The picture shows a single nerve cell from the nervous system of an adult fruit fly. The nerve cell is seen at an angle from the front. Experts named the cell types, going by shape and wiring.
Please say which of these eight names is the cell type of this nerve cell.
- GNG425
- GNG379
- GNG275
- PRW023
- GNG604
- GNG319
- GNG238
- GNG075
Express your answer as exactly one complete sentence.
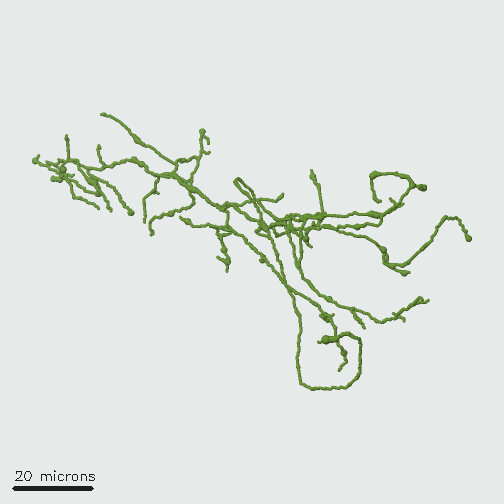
The cell type GNG275 is the type of this nerve cell.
